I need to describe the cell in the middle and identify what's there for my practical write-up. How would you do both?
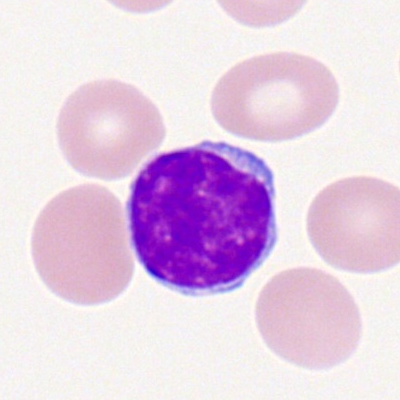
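The cell is roughly round in outline. Its chromatin is dense and dark purple, with coarse clumps separated by small pale gaps. No nucleoli can be seen in the nucleus, and no granules are visible in the cytoplasm. This cell is a lymphocyte.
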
